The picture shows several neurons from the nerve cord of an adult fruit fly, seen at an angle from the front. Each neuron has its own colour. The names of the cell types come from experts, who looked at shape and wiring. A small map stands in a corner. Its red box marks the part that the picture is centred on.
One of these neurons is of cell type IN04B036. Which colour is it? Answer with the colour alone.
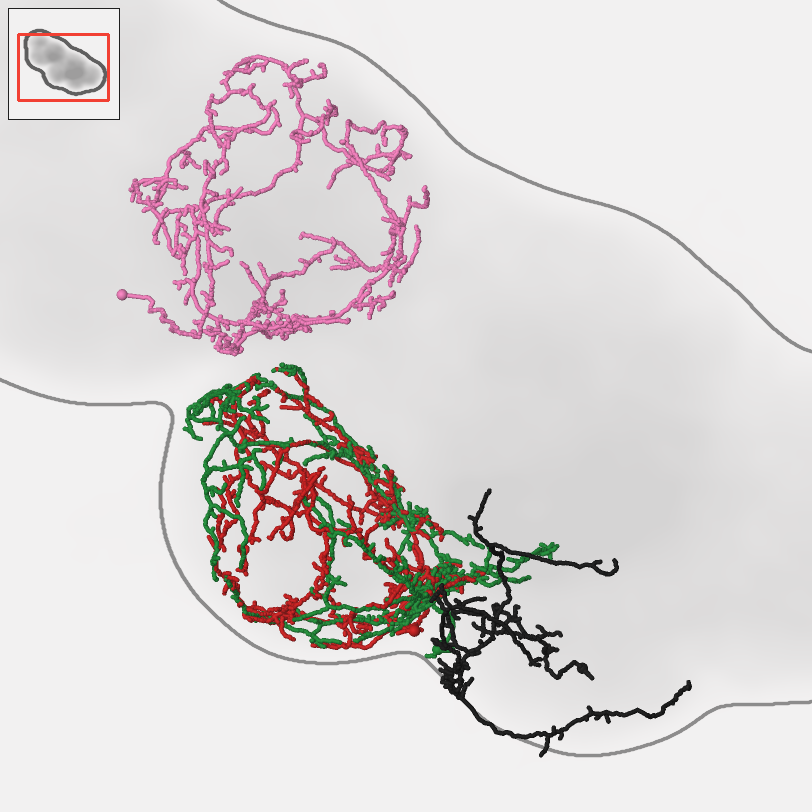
red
